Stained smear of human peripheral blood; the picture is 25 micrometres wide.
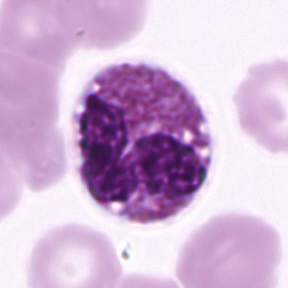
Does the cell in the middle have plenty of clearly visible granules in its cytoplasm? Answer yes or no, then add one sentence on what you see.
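Yes. The cytoplasm is densely packed with granules.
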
